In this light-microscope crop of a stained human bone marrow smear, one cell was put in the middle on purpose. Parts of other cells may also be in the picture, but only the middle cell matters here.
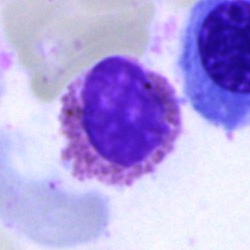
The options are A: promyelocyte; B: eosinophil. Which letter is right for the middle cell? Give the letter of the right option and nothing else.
B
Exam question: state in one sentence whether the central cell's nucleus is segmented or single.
See how the nucleus sits as one compact round, oval or kidney-shaped mass.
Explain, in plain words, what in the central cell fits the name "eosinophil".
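Most of what's here fits an eosinophil.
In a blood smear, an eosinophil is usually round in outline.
This one is roughly round, with an edge made bumpy by granules.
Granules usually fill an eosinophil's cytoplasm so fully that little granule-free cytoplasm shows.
Here, too, coarse granules fill the cytoplasm.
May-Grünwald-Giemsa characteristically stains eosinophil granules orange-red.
These granules look pink-purple instead, so that part sits less well. The nucleus lies off-centre toward the upper right, and no vacuoles are visible.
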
